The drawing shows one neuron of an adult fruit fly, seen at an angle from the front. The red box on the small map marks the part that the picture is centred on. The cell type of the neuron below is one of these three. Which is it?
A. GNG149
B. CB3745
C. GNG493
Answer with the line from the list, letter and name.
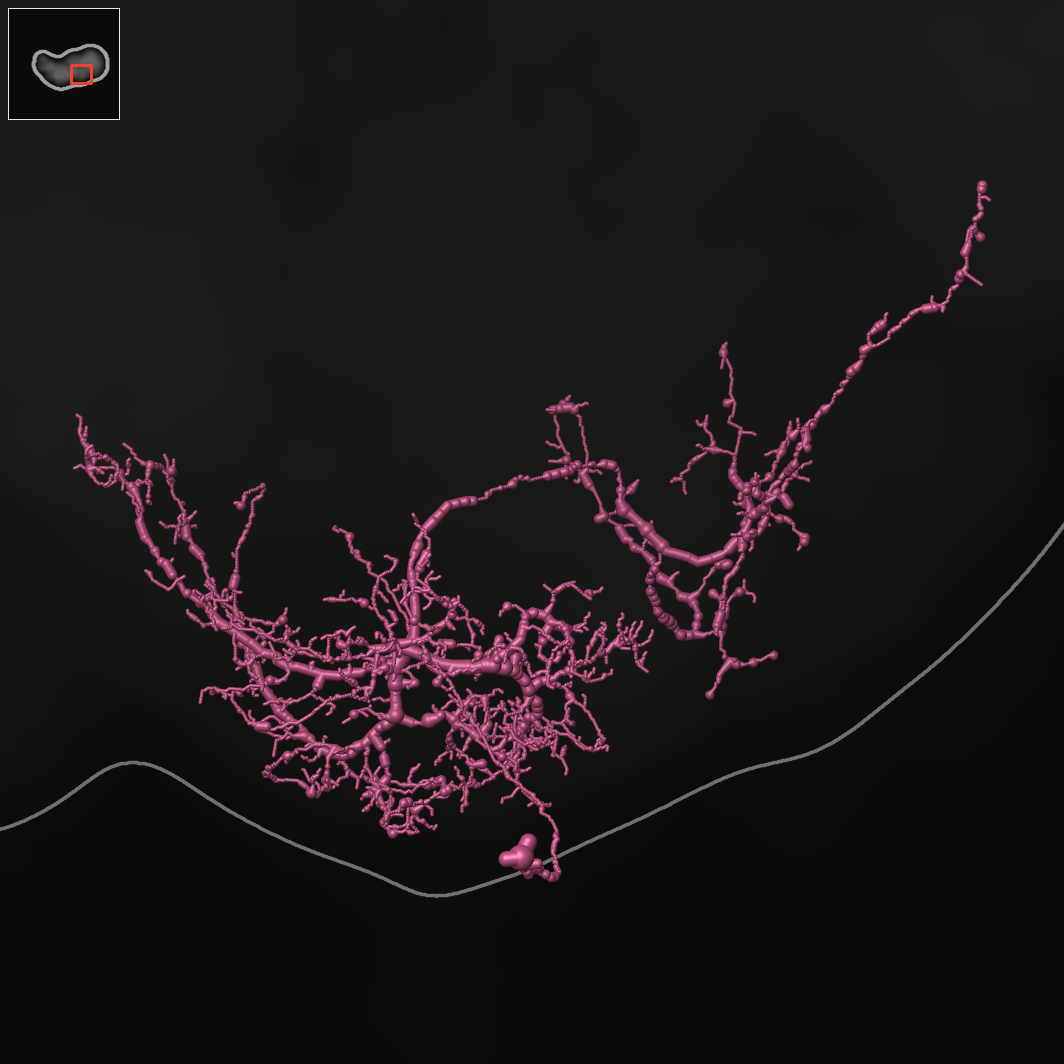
A. GNG149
